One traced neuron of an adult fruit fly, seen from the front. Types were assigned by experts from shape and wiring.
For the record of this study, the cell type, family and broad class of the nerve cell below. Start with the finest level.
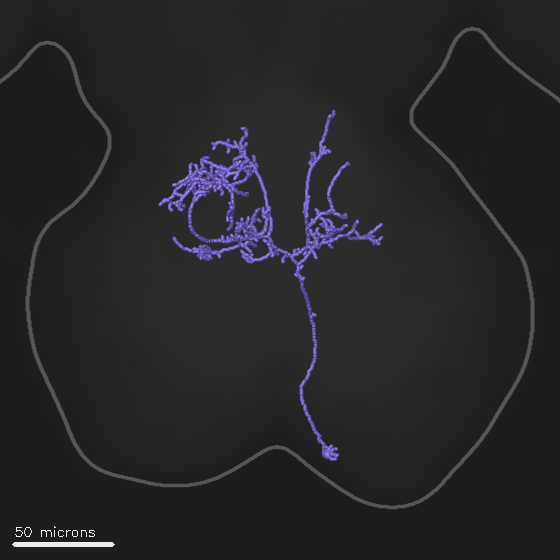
IN06B055; hemilineage 06B; nerve-cord intrinsic neuron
